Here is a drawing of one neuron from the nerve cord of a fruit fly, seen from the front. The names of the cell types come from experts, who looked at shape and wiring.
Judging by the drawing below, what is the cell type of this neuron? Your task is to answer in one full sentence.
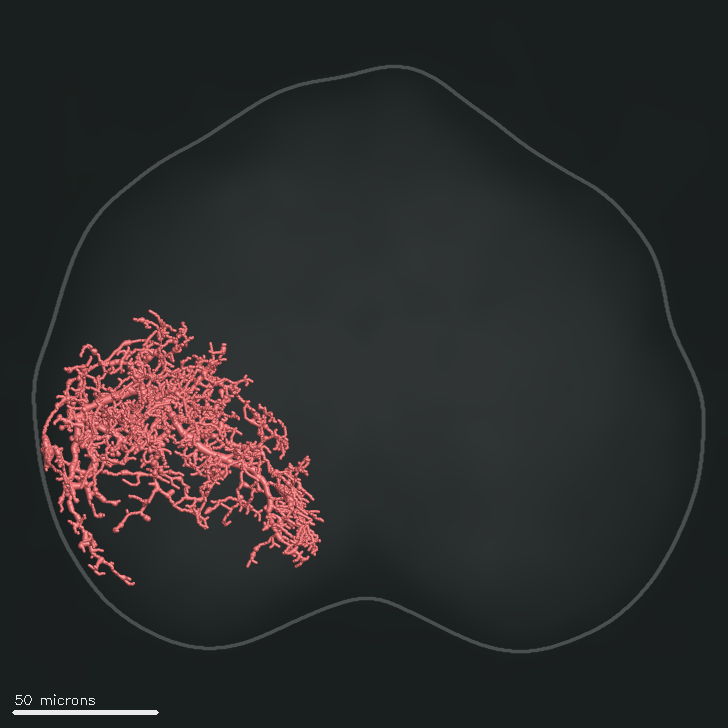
For this neuron, the cell type is IN19A022.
